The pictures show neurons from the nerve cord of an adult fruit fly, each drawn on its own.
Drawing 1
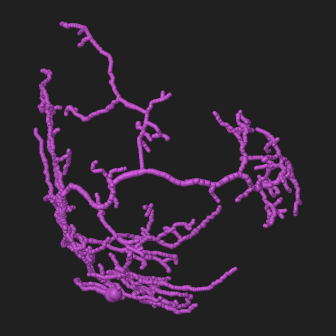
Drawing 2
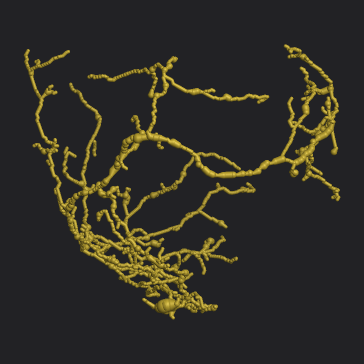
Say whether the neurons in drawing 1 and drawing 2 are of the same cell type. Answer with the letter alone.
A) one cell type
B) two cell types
A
